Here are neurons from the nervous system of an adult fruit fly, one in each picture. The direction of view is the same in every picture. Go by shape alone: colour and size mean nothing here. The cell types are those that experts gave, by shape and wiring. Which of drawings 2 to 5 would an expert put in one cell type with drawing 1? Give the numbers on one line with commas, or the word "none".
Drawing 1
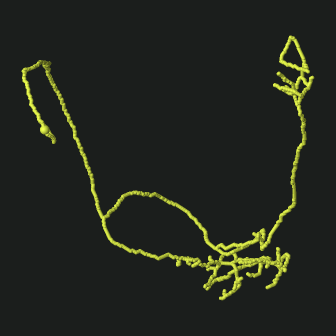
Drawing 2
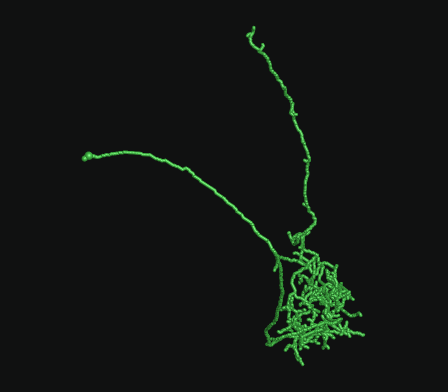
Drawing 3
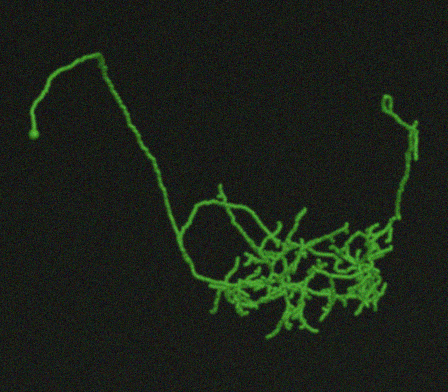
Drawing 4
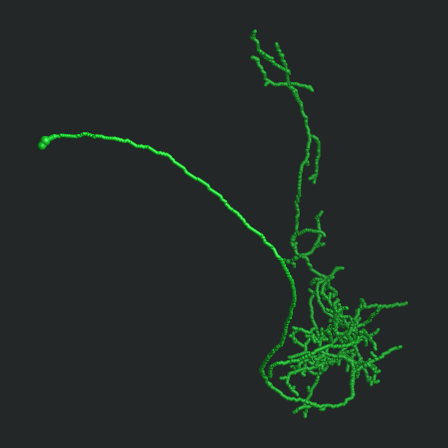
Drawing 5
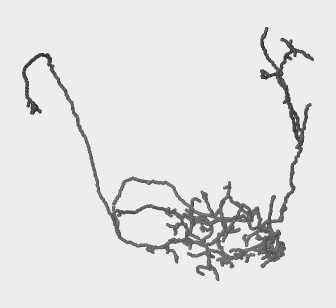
none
